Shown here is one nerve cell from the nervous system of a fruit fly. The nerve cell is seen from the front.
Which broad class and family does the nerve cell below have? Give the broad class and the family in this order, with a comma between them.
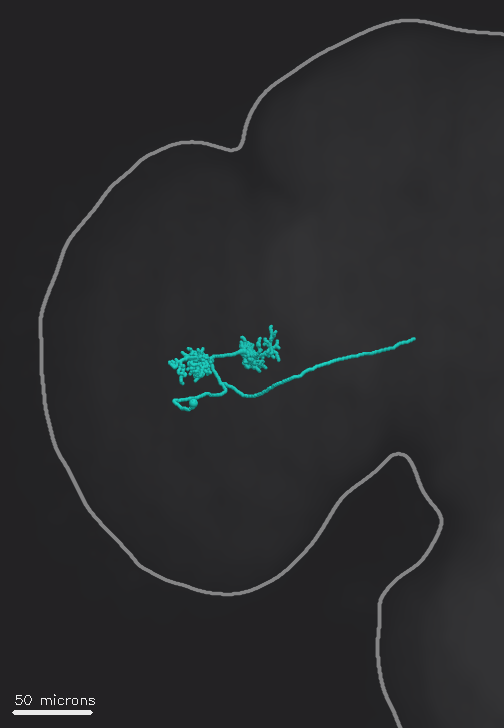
visual projection neuron, TmY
